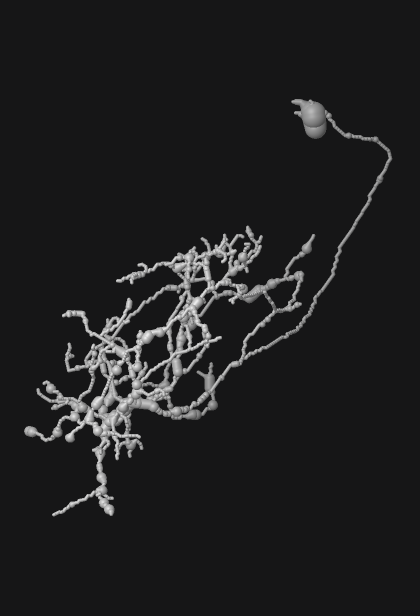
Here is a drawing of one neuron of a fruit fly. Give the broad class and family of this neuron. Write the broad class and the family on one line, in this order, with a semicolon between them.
nerve-cord intrinsic neuron; hemilineage 14A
